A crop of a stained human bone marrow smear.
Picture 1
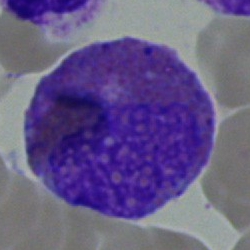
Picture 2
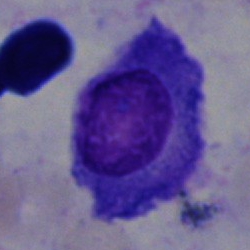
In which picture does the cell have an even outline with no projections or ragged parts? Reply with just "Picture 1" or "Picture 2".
Picture 1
